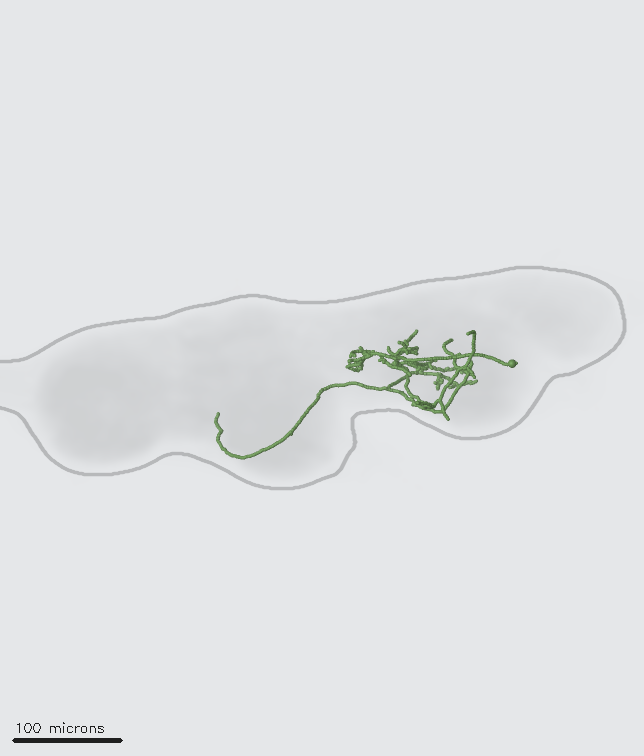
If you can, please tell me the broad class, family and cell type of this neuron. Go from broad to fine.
nerve-cord intrinsic neuron; hemilineage 12B; IN12B048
